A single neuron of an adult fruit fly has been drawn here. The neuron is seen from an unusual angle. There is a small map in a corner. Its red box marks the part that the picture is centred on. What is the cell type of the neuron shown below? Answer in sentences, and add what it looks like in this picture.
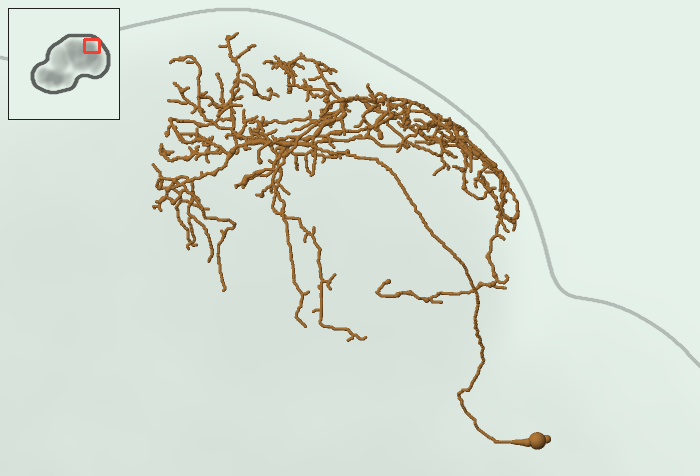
The cell type is SLP062. Its broad class is central-brain intrinsic neuron. Its cell body lies at the lower right of the picture. In this view it is about as wide as it is tall.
